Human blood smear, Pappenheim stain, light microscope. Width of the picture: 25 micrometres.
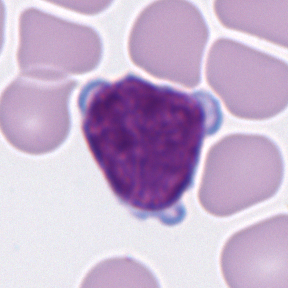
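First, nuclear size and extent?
The nucleus measures about 12 by 10 micrometres and fills almost the whole cell.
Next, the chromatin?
Dark purple and coarsely clumped.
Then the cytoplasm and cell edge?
Only a scant pale blue margin shows, with small pale blue blebs bulging from the upper left, upper right and lower edges.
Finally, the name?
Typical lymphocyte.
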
